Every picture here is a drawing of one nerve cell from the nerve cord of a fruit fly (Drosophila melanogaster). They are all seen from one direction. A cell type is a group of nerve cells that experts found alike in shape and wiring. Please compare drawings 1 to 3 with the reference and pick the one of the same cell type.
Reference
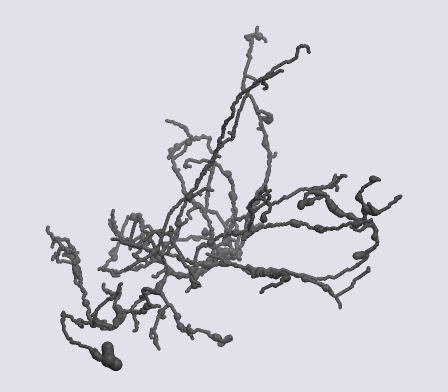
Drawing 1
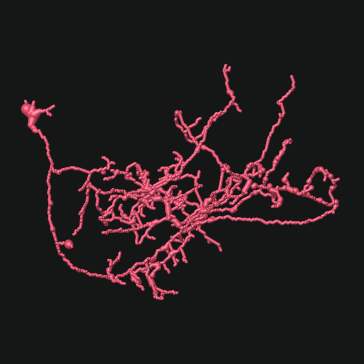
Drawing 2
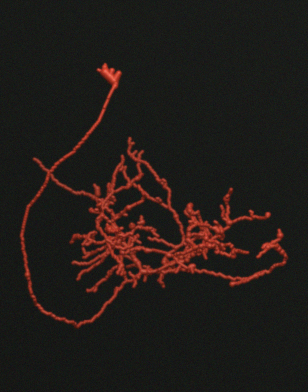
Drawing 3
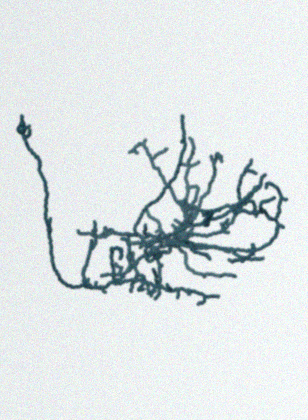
1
